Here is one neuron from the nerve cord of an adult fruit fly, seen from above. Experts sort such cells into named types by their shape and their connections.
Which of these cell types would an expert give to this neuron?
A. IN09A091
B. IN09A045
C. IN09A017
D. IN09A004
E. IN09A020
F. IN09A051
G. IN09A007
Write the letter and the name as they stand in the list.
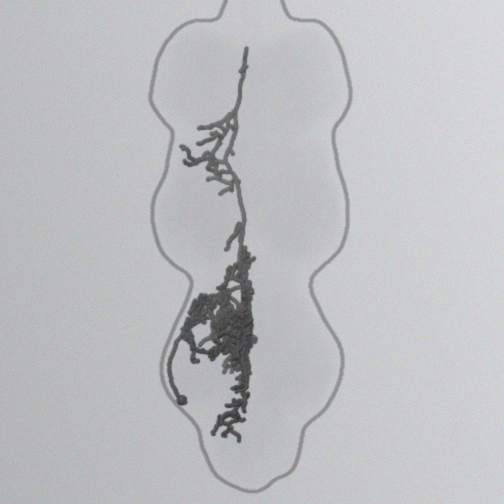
G. IN09A007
